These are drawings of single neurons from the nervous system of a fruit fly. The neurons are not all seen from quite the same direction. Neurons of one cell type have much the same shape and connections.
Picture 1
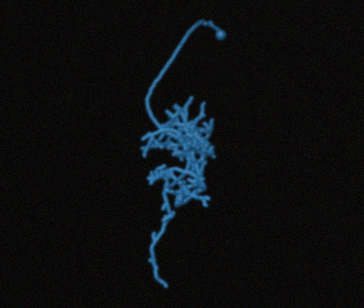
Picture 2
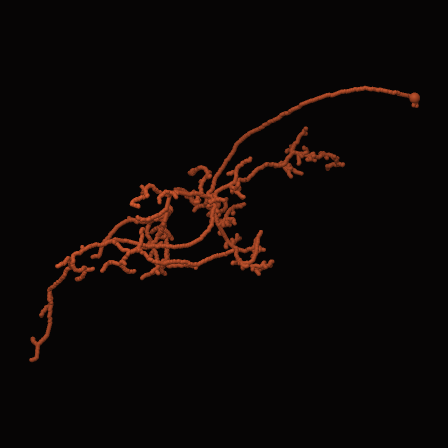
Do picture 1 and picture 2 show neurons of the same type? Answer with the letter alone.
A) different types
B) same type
A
